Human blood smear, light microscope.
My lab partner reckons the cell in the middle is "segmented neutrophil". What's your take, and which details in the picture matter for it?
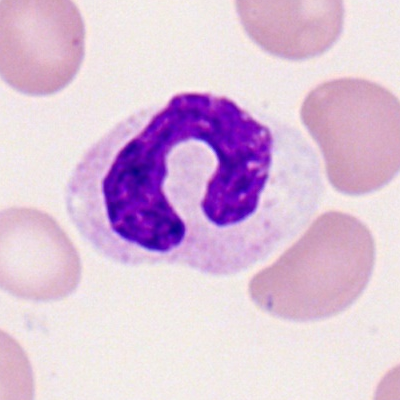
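Start with the nucleus: it is a single curved band, shaped like a horseshoe with its gap opening downward. That makes this a band neutrophil, so segmented neutrophil does not fit.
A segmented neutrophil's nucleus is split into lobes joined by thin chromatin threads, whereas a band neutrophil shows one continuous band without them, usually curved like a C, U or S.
A single horseshoe band like this one goes with band neutrophil and against segmented neutrophil.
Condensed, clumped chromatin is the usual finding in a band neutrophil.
The chromatin here is dark purple and coarsely clumped, in line with that. The rest I'll simply point out: no nucleolus shows, the cytoplasm is plentiful and pale pinkish-lilac, its granules are fine and faint lilac rather than large and coloured, and the outline is a smooth oval, wider than tall.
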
